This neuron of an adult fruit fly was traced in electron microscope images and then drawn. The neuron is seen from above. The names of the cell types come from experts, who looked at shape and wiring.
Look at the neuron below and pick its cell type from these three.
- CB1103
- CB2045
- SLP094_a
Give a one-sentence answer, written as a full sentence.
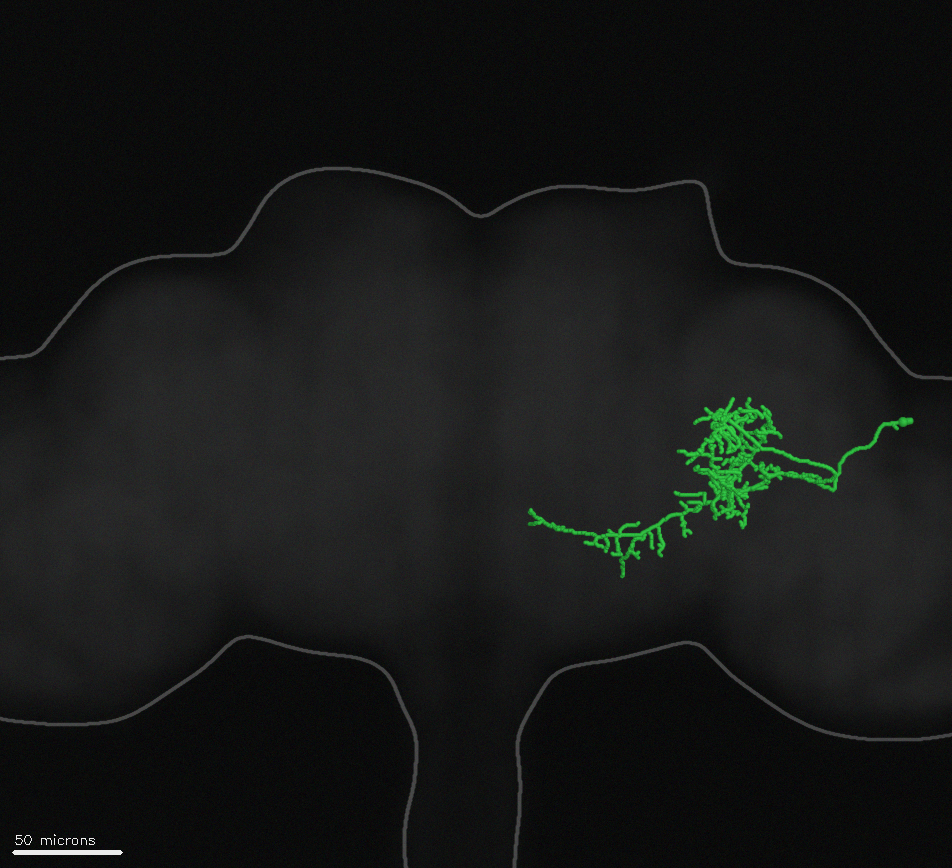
The single neuron here is of type SLP094_a.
